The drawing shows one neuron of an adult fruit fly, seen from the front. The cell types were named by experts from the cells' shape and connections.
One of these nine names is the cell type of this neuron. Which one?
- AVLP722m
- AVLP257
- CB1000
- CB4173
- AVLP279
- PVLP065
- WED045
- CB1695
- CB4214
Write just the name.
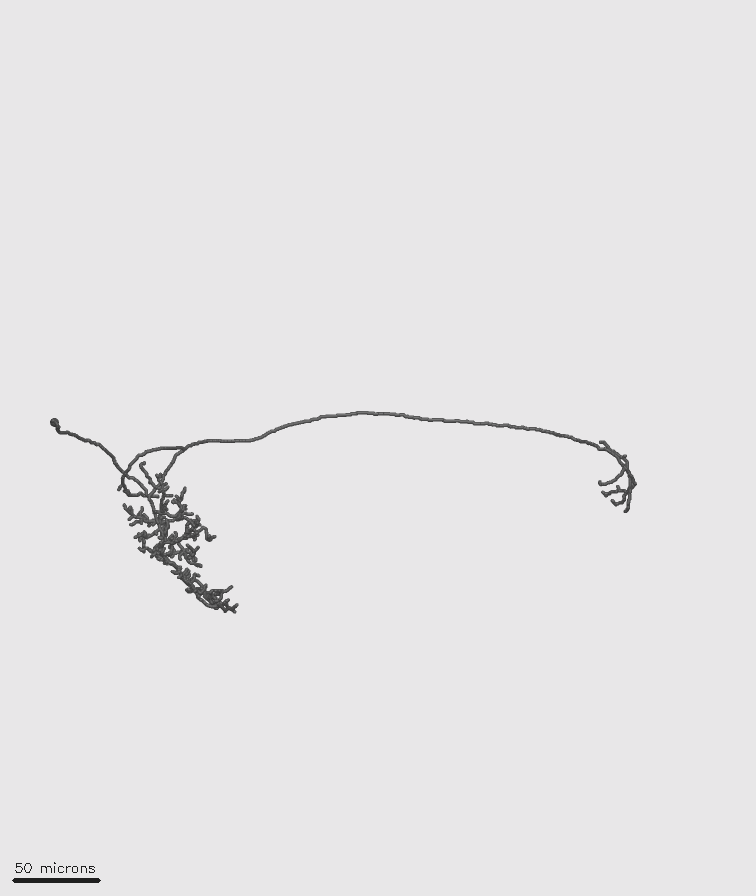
CB1695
